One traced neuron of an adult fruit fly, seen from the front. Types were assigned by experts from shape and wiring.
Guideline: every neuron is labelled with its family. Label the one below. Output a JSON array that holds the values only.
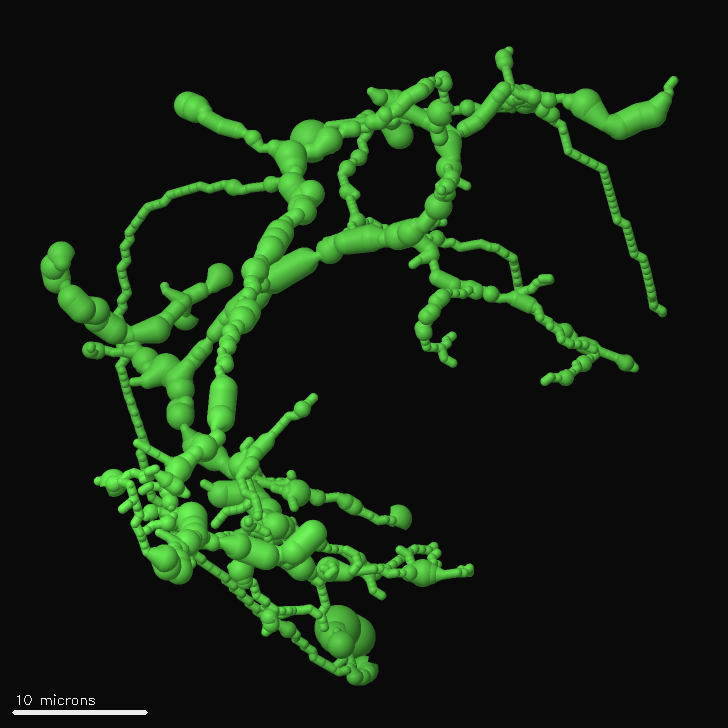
["hemilineage 03B"]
